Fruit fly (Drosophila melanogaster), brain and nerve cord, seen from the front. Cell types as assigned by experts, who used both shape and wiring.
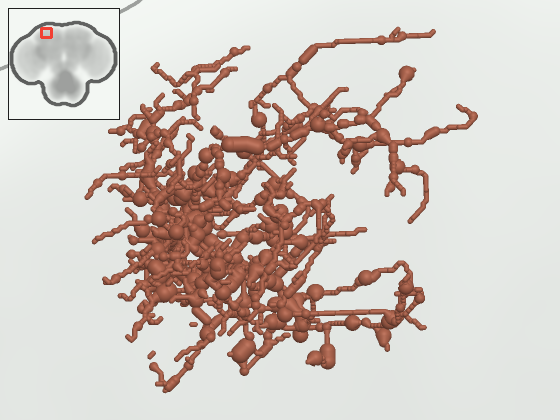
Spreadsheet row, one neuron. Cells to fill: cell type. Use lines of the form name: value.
cell type: SLP132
